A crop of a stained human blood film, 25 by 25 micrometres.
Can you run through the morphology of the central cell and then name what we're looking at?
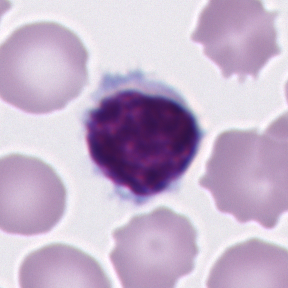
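Looking first at the chromatin: it is dark purple and coarsely clumped. Around the nucleus the cytoplasm is only a thin rim, pale blue, and it is widest above the nucleus. Measuring it, the cell comes to about 11 micrometres across and the nucleus to about 9 micrometres, with the nucleus filling about 80% of the cell's area. This is a hairy cell.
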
